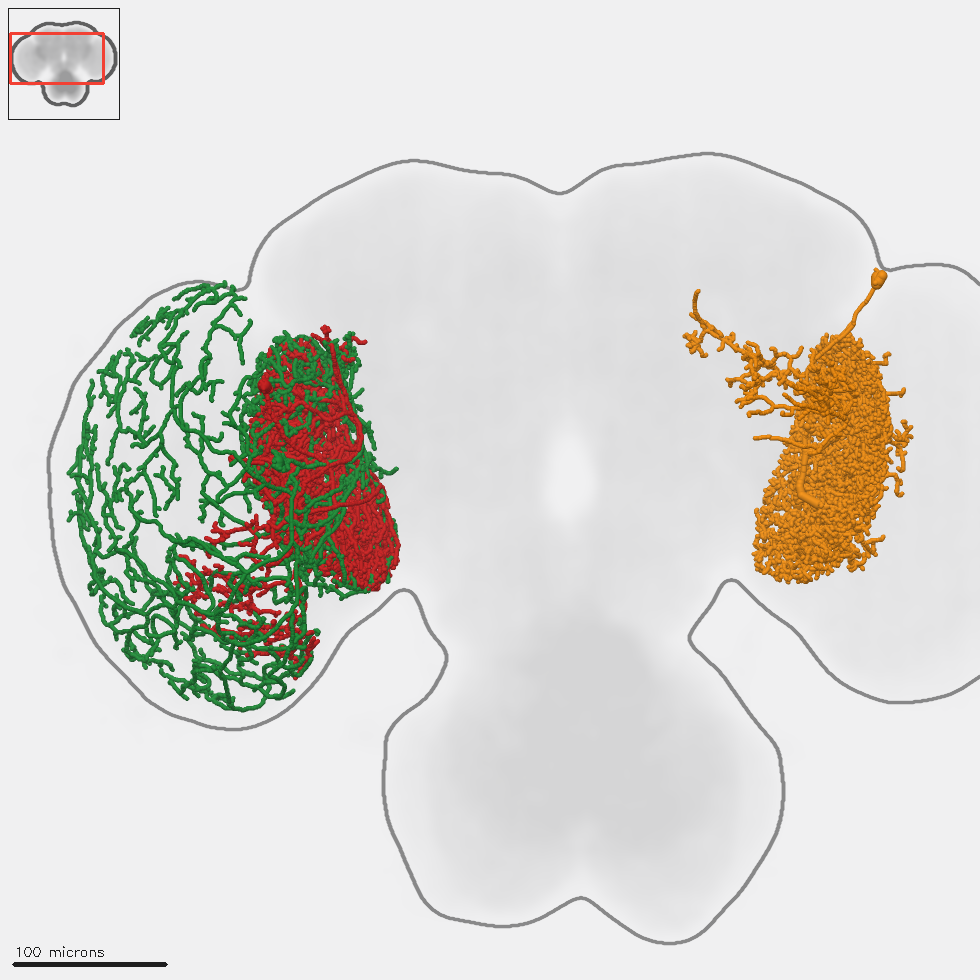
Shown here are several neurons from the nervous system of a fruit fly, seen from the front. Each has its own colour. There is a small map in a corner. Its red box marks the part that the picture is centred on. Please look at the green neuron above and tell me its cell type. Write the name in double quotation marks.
"MeVC23"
